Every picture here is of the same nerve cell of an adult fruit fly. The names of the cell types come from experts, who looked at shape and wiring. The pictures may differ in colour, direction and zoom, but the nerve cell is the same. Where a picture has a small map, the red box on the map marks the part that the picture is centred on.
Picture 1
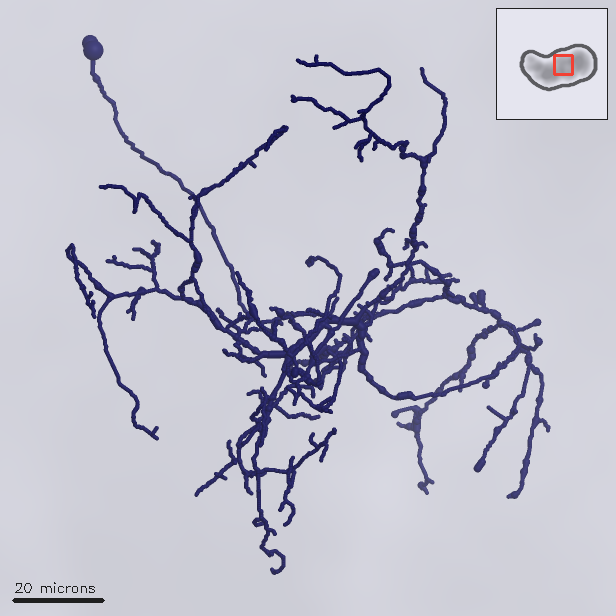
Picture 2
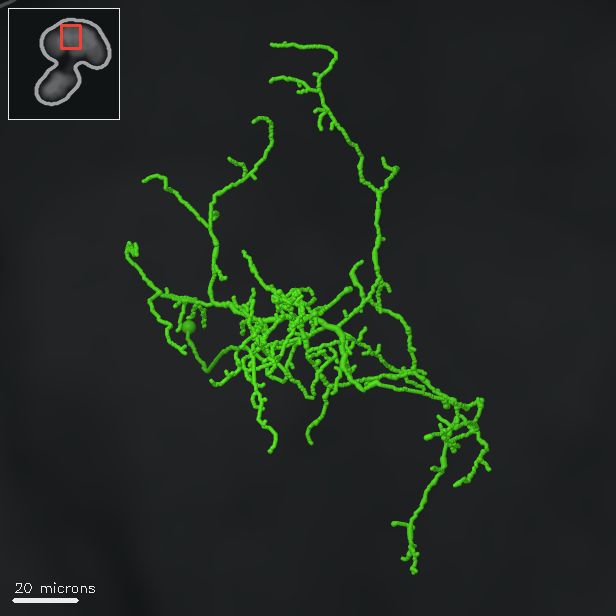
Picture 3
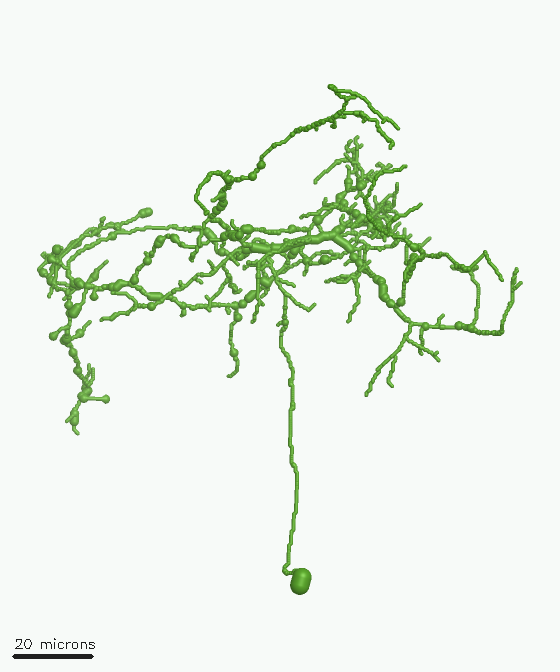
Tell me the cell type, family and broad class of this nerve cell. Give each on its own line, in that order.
PVLP202m
hemilineage SMPpv2_ventral
central-brain intrinsic neuron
